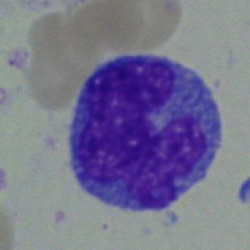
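Monocyte, in a stained human bone marrow smear. The outline looks roughly round and smooth, and the nucleus fills most of the cell. Its purple chromatin seems scattered with many small pale spots. Around the nucleus, the cytoplasm makes a blue rim.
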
